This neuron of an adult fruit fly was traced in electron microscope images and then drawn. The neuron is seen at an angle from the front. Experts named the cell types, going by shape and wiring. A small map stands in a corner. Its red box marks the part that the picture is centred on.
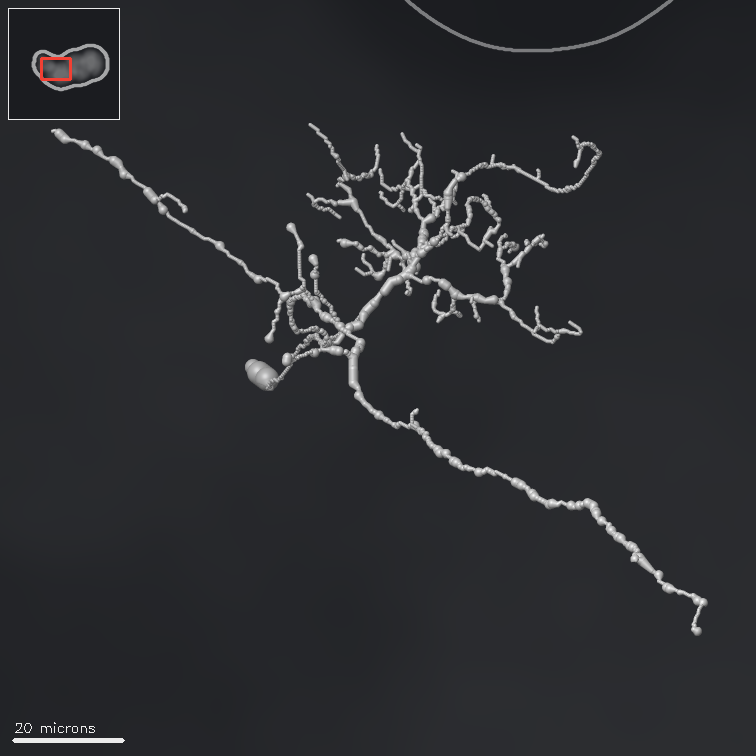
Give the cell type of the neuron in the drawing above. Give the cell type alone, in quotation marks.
"IN08B091"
